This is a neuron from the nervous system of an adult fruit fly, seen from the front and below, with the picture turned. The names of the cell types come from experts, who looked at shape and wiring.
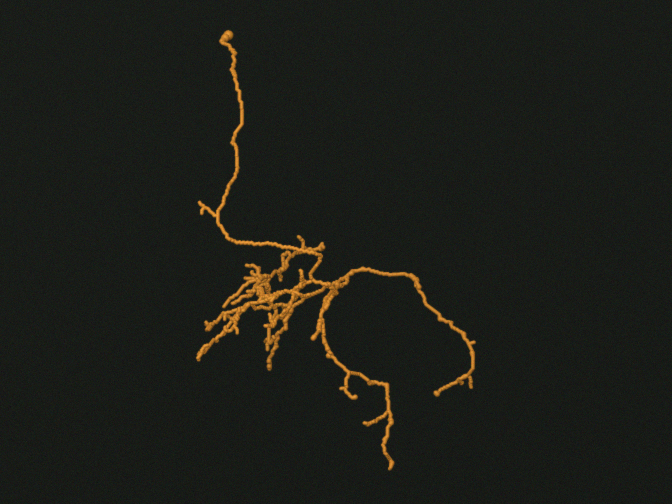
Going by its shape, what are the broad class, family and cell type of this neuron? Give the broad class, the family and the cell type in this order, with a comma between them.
nerve-cord intrinsic neuron, hemilineage 14A, IN14A065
